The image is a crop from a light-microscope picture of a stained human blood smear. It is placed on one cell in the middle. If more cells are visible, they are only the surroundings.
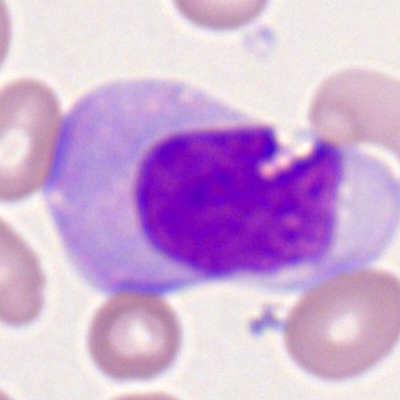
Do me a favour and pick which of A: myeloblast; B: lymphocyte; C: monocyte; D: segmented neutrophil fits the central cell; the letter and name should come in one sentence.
The one cell at the centre is a monocyte, as correctly stated in option C.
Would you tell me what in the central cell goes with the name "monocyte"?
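The cell shown is a monocyte.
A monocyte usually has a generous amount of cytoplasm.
In keeping with this, the cytoplasm here is abundant, with its widest part on the left of the nucleus. The cytoplasm is pale grey-blue. The nucleus sits toward the right side of the cell, and its chromatin is dark purple and moderately clumped.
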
